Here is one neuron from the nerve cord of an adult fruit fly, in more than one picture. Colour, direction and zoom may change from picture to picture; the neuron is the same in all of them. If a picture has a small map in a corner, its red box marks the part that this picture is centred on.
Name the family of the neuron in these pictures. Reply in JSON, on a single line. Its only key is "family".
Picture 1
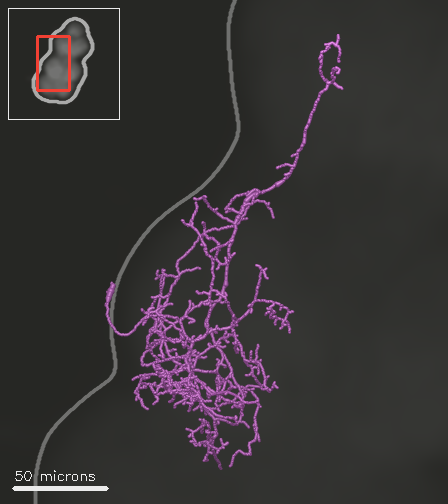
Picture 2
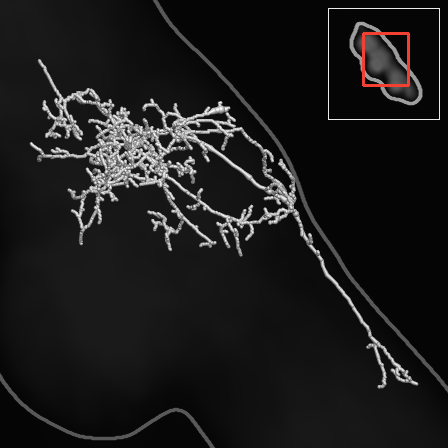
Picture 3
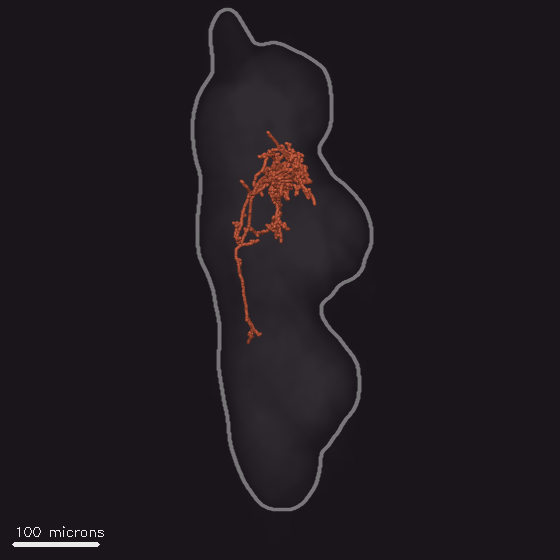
{"family": "hemilineage 17A"}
